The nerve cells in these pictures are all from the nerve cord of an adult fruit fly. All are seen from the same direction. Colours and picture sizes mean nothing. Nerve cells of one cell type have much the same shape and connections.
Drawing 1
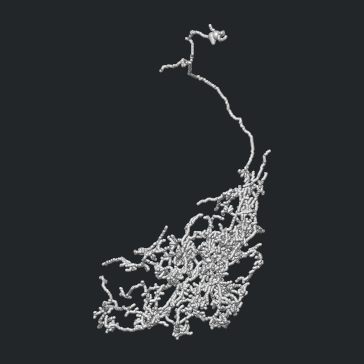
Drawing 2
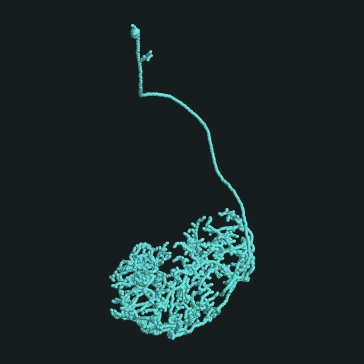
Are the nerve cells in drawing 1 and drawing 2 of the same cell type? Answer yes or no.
yes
